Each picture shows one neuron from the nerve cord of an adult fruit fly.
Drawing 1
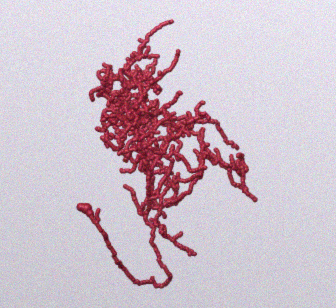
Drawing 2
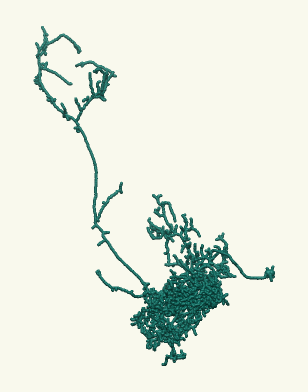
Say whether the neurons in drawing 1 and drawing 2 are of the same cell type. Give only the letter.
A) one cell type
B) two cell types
B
